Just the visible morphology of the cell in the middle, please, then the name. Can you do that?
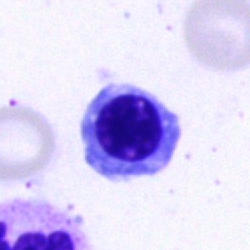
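Along its right edge, the slightly irregular outline shows small blunt bulges. The nucleus fills most of the cell, yet a moderate rim of cytoplasm runs all around it. Its chromatin is dark purple and densely packed, while the cytoplasm stains blue. This cell is an erythroblast.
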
